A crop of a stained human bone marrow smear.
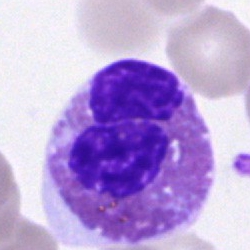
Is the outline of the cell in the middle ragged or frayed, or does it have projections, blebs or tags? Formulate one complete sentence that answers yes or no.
No, no projections, blebs or ragged parts break the cell's outline.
